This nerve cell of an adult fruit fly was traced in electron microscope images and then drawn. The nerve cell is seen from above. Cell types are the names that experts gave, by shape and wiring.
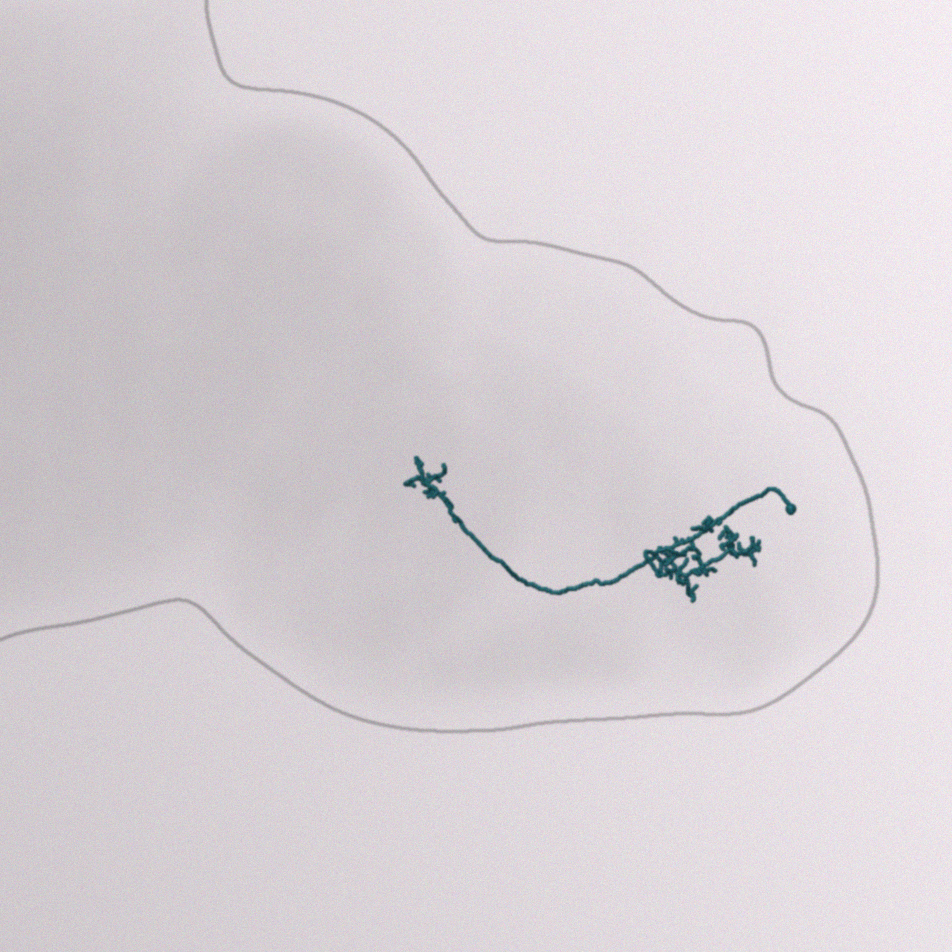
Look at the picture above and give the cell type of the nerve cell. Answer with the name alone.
Tm36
